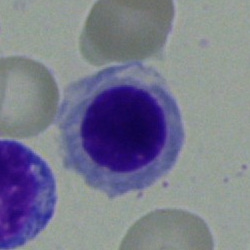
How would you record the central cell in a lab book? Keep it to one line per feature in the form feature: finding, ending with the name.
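Chromatin: dark purple, dense throughout nucleus
Cytoplasm: moderate rim on all sides
Colour: pale blue
Perinuclear zone: paler band encircling nucleus
Cell: erythroblast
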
